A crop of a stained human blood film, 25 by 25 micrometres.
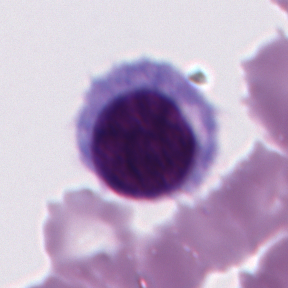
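Hairy cell in a stained smear of peripheral blood. To begin with the outline: roughly round, with a slightly ragged, frilled edge. Next, the nucleus lies off-centre, nearer the lower edge of the cell. Its chromatin is dense and dark purple throughout. Last, no nucleoli can be seen.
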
